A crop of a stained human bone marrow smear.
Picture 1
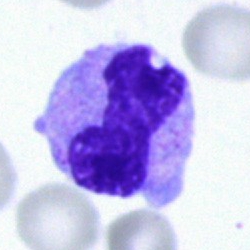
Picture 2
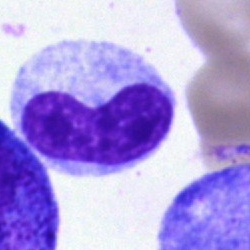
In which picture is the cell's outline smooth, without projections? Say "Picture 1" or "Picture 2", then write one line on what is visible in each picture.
Picture 2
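What picture 1 shows: The cell outline is roughly round with a small rounded bleb bulging from its left edge.
What picture 2 shows: The cell outline is round and smooth.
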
